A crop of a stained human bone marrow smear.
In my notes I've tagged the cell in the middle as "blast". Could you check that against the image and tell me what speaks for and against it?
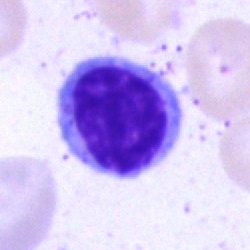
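Not a blast, I'd say; it's a lymphocyte.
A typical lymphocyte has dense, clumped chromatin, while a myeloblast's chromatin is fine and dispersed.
Here the chromatin is dark purple and coarsely clumped, which speaks for lymphocyte and against blast.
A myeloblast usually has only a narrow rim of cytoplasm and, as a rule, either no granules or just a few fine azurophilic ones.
So the thin rim of cytoplasm around a nucleus that fills most of the cell, and the lack of granules, would fit both names. Beyond that, the outline is smooth and roughly round, the cytoplasm stains blue, and there are no vacuoles.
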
